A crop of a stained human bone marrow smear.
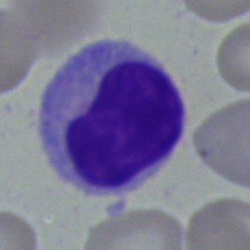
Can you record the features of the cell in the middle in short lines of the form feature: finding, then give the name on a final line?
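Nucleus shape: kidney-shaped, notched on the upper left
Nucleus position: off-centre, toward the right
Nucleoli: none visible
Cytoplasm: broad rim on the left, thin rim on the right
Name: monocyte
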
